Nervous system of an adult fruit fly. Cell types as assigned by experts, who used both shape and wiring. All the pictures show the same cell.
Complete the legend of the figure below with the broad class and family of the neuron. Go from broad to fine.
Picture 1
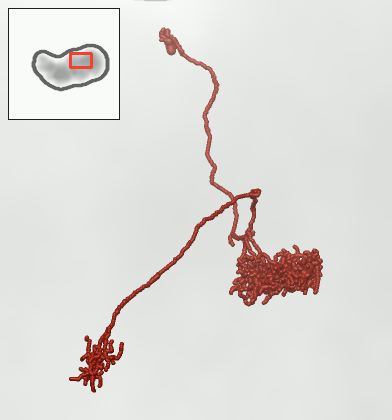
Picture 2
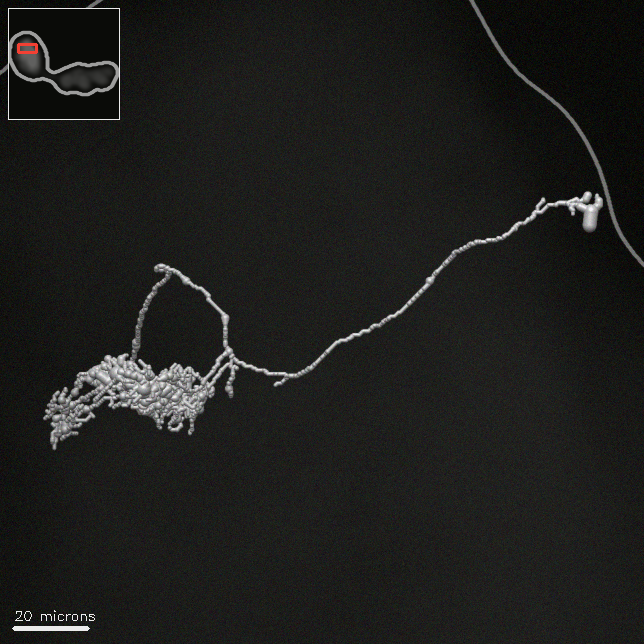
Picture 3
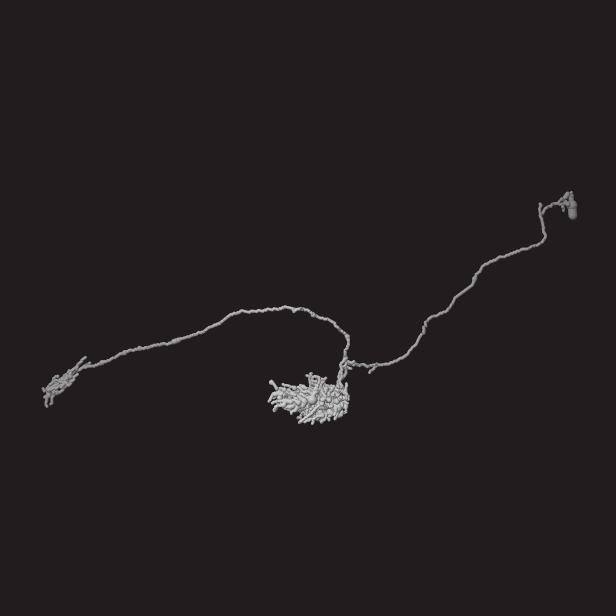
central-brain intrinsic neuron; class CX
